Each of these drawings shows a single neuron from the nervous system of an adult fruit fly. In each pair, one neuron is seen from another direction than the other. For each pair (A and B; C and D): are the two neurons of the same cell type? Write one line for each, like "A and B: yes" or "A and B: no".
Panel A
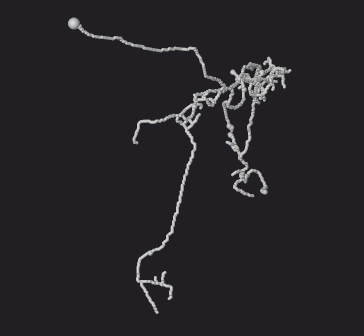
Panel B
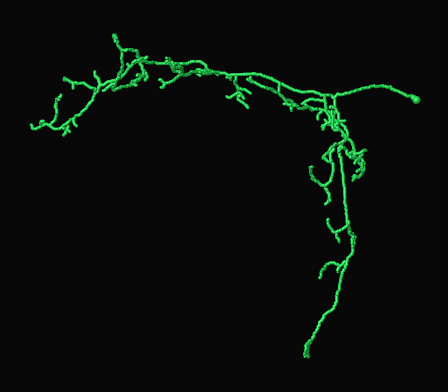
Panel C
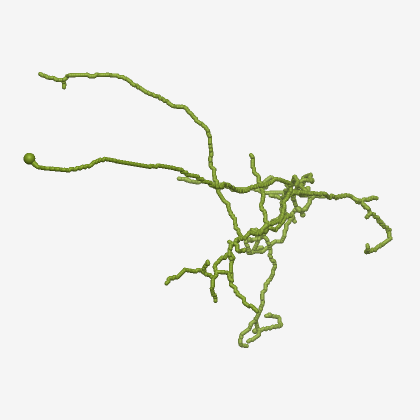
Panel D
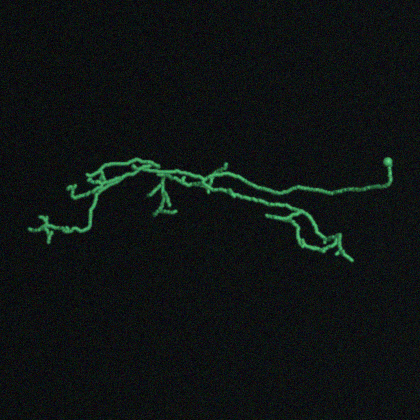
A and B: no
C and D: yes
